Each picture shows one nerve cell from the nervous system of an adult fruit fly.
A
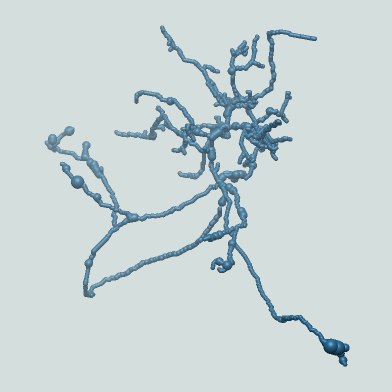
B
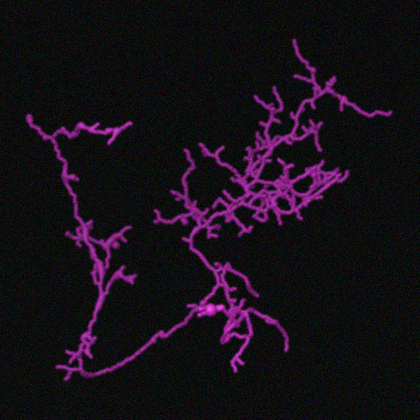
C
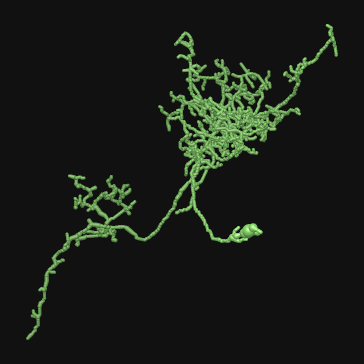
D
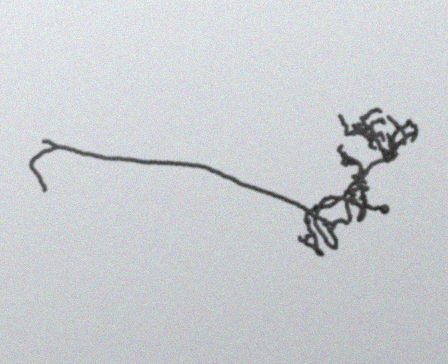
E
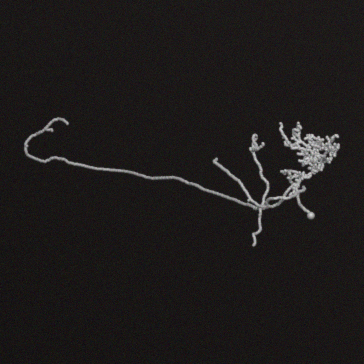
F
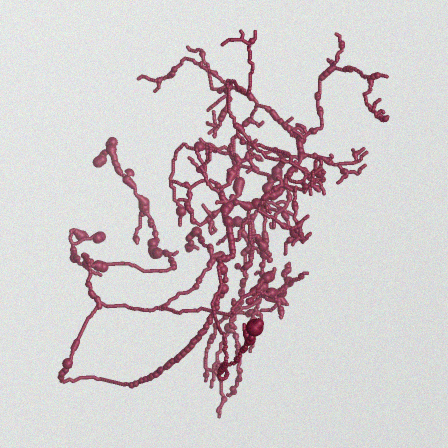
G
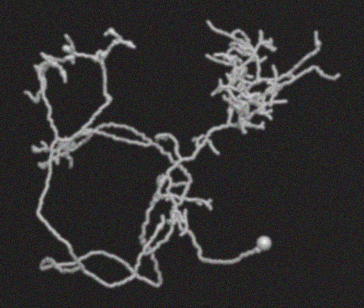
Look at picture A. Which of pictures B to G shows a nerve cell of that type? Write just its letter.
F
